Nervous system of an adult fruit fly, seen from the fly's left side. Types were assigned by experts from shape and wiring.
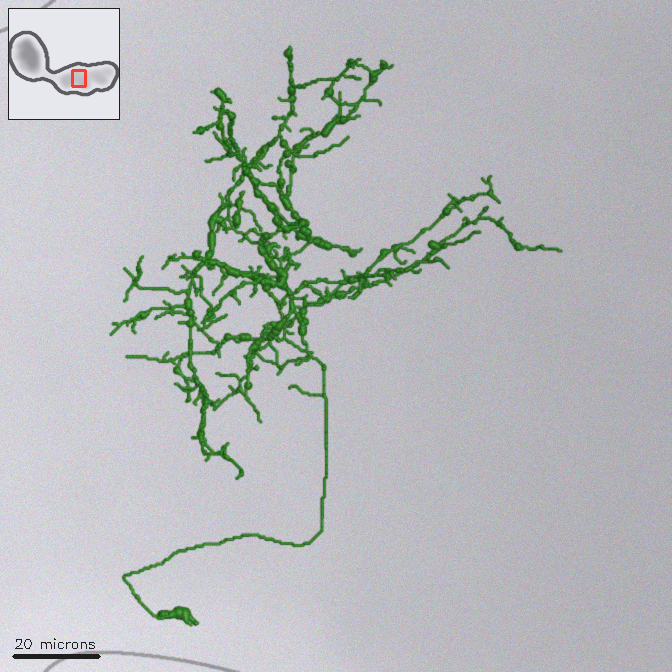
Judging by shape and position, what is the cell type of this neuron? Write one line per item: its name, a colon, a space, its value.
cell type: IN16B068_a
